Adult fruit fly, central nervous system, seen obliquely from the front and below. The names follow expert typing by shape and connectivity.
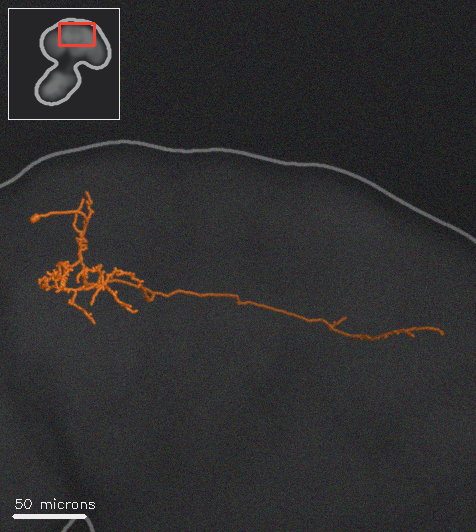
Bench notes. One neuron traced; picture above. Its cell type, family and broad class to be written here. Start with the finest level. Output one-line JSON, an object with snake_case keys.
{"cell_type": "AVLP050", "family": "hemilineage VLPd1", "broad_class": "central-brain intrinsic neuron"}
